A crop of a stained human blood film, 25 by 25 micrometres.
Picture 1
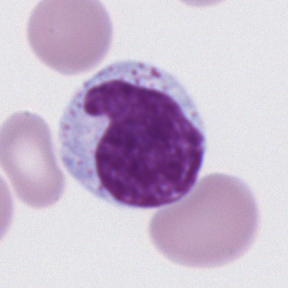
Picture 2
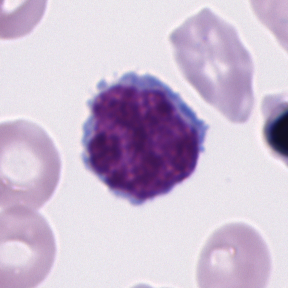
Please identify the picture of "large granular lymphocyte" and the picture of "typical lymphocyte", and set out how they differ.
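The large granular lymphocyte is in picture 1, the typical lymphocyte in picture 2. The cell in picture 1 is about 13 micrometres across, with a round, smooth outline. Its nucleus has a deep notch on the upper left side, where a small lobe curls inward, and sits off-centre toward the right, leaving the widest band of cytoplasm on the left. The nucleus fills about 70% of the cell's area. Fine red-violet granules are scattered sparsely through the cytoplasm.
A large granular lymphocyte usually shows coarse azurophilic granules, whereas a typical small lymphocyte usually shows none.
The cell in picture 2 is about 11 micrometres across and roughly round, but its border is ragged with many tiny fuzzy projections. Its nucleus, about 10 micrometres across, is roughly round without lobes, and the chromatin is dense and coarsely clumped, stained dark purple. This nucleus fills about 80% of the cell's area, against about 70% in picture 1.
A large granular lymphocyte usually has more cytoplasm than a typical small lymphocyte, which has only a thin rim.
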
